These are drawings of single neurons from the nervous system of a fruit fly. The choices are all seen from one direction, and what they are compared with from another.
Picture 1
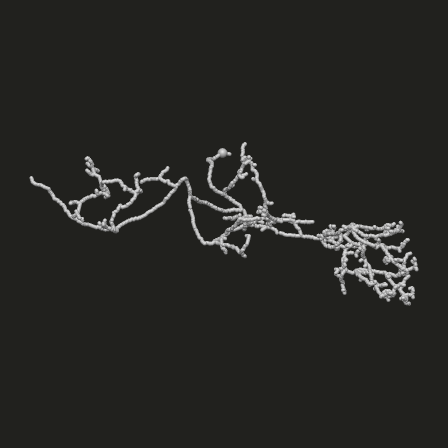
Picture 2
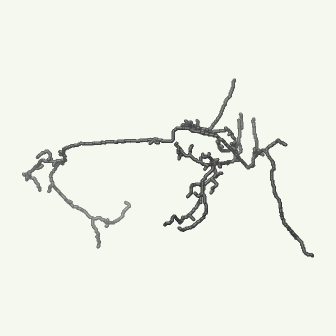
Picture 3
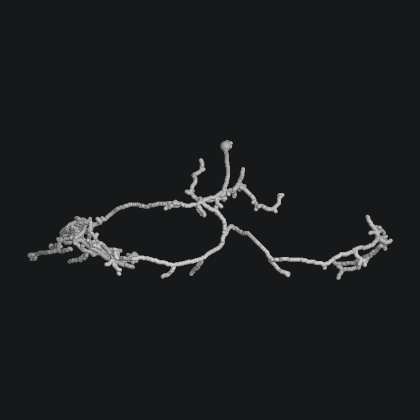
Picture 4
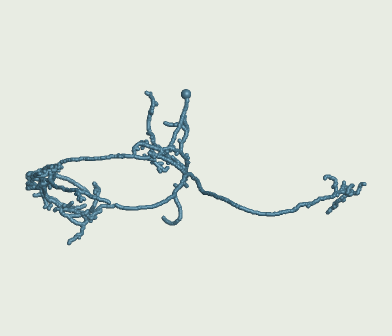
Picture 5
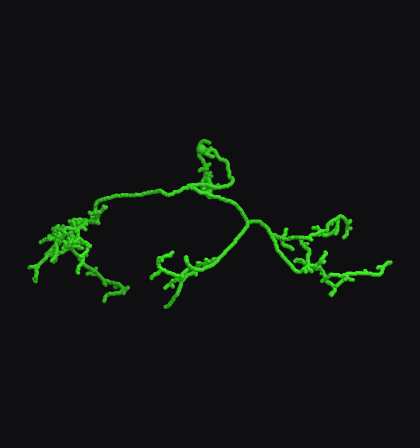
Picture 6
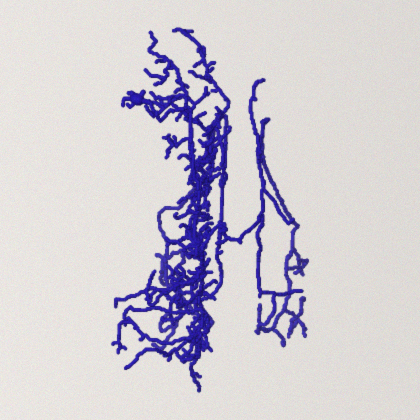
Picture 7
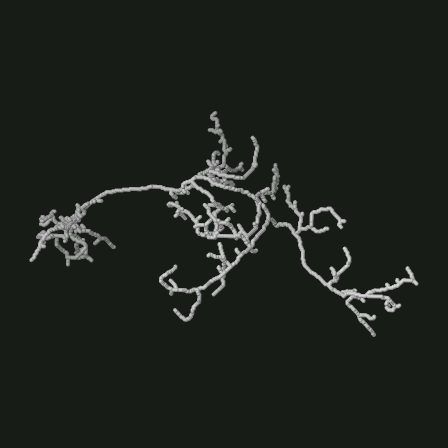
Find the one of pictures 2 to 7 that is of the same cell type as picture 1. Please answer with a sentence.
Picture 5 is of the same cell type.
